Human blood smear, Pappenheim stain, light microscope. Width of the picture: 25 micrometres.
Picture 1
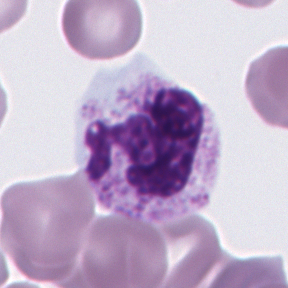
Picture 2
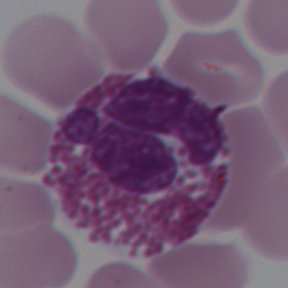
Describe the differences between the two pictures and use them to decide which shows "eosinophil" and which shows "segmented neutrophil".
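Picture 1 shows the segmented neutrophil and picture 2 the eosinophil. In picture 1 the chromatin is dark purple and coarsely clumped, and the cytoplasm is pale and faintly pink-lilac, with fine violet-pink granules scattered through it. At the upper left of that cell, a pale grey-blue part of the cytoplasm without granules extends outward. In picture 2 the nuclear chromatin stains dark purple and looks dense, while the cytoplasm is packed with coarse, round, pinkish-purple granules, most crowded in the lower half of the cell below the nucleus. This cell is about 17 micrometres across.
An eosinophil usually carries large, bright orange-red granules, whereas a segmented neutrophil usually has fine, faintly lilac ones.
The chief difference between the two pictures therefore lies in the granules: coarse and packed in picture 2, fine and scattered in picture 1.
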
